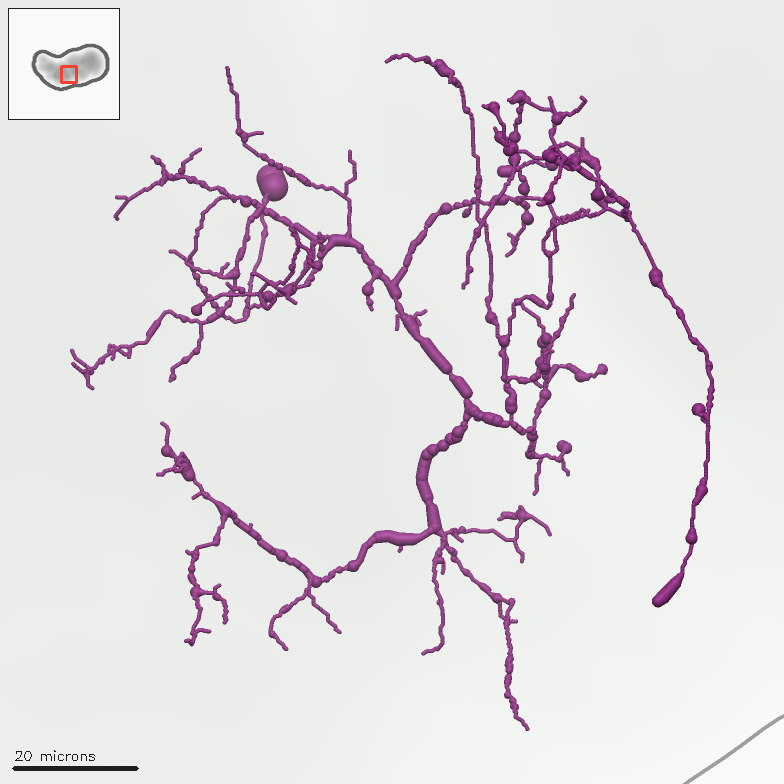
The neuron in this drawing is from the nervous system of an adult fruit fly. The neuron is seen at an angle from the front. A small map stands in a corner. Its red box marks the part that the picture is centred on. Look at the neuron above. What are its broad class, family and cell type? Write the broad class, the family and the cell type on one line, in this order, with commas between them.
nerve-cord intrinsic neuron, hemilineage 03A, IN03A085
